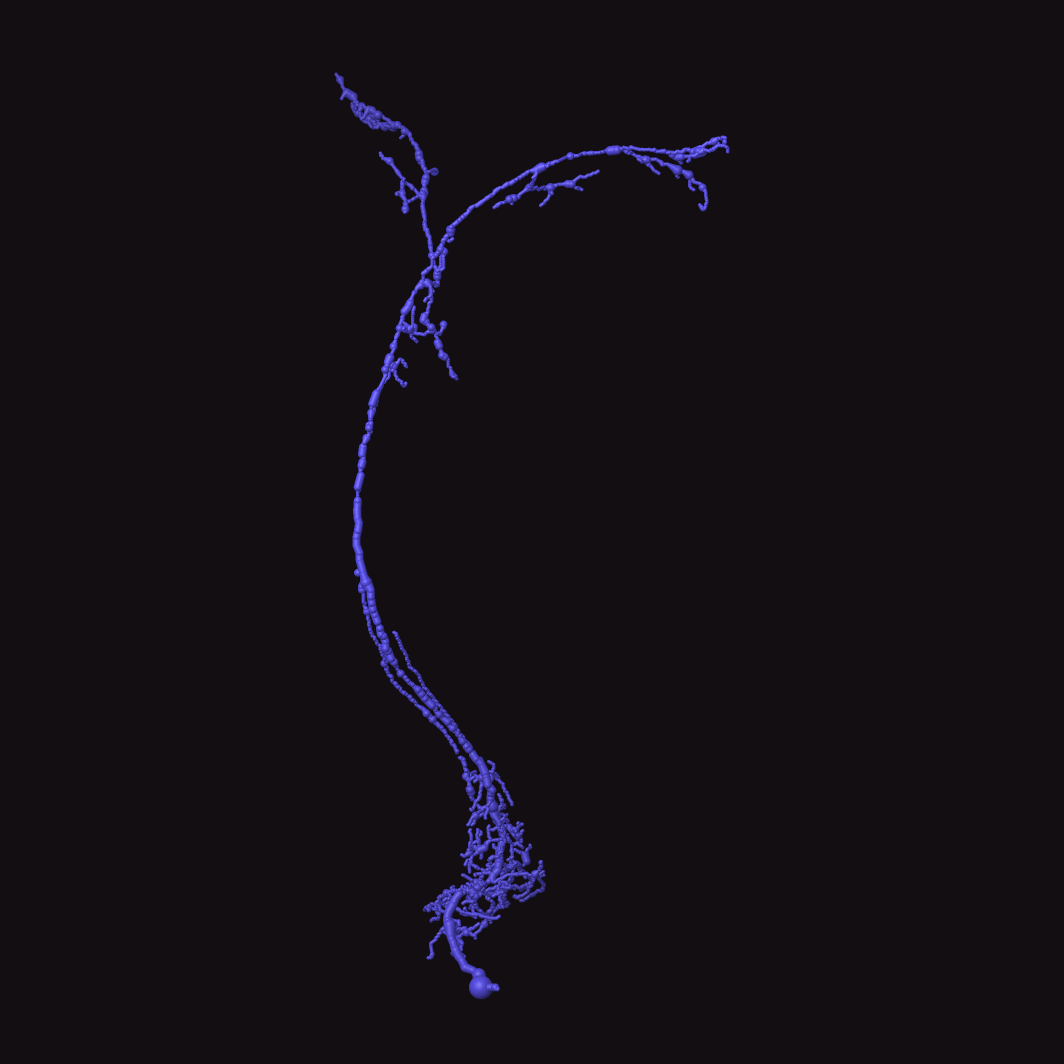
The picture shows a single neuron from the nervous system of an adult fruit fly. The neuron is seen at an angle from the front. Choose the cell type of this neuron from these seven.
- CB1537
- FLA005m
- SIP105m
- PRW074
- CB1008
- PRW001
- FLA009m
PRW074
